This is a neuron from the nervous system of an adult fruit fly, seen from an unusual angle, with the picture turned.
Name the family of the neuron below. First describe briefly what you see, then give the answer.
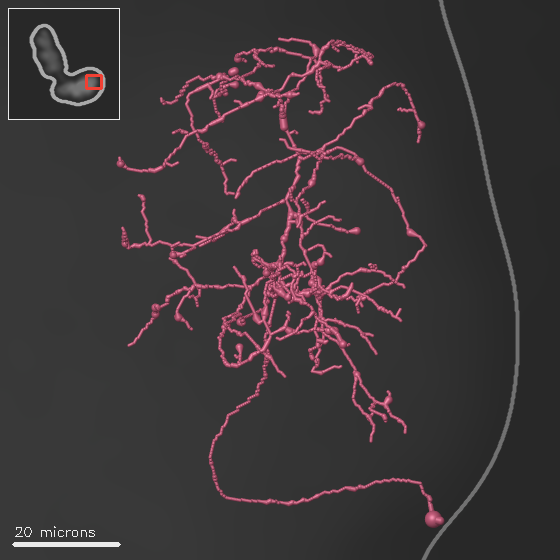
The cell body can be seen at the lower right of the picture. By the scale bar it is about 95 microns tall in this view. The picture shows dozens of branch ends. It is a central-brain intrinsic neuron. Its family is hemilineage LHa1.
